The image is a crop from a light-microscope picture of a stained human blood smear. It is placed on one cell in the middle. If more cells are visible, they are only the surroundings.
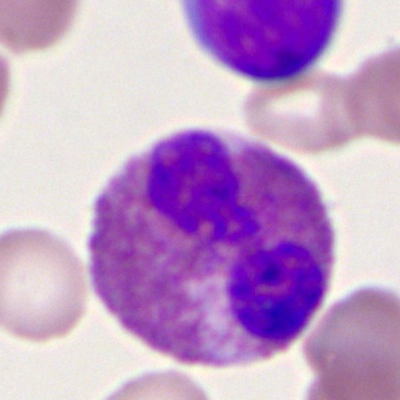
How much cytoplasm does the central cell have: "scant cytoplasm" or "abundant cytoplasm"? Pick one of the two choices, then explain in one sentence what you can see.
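Abundant cytoplasm. The cytoplasm is plentiful and has a pinkish-purple tint.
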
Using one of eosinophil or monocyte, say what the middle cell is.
eosinophil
